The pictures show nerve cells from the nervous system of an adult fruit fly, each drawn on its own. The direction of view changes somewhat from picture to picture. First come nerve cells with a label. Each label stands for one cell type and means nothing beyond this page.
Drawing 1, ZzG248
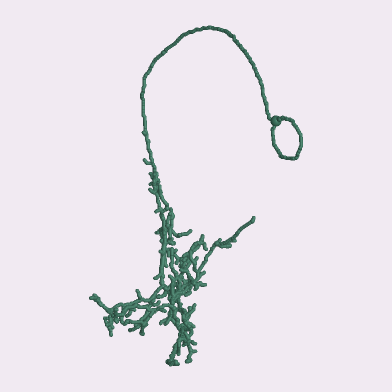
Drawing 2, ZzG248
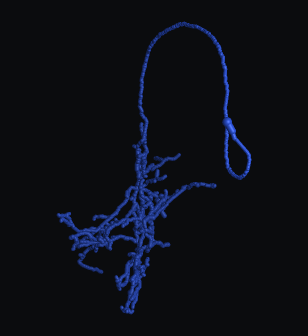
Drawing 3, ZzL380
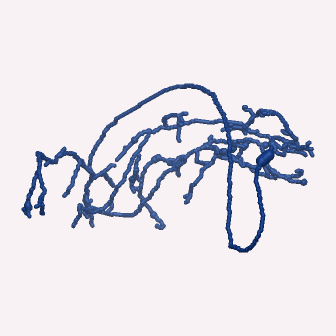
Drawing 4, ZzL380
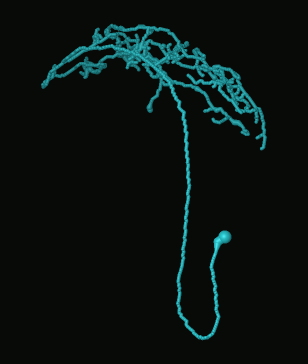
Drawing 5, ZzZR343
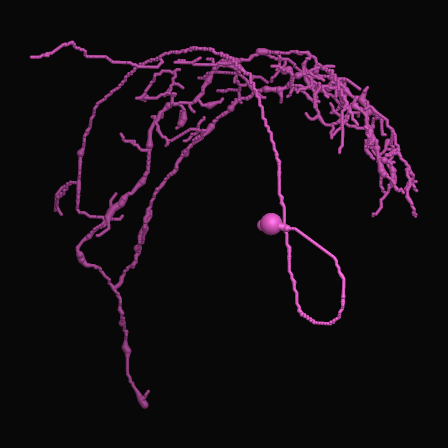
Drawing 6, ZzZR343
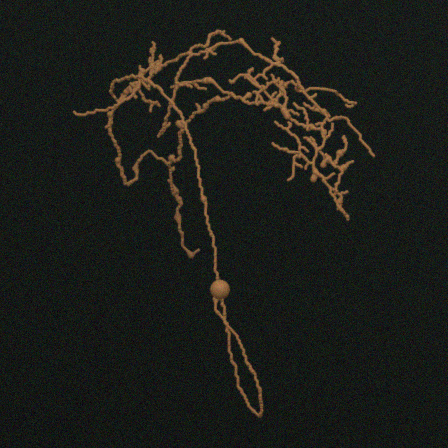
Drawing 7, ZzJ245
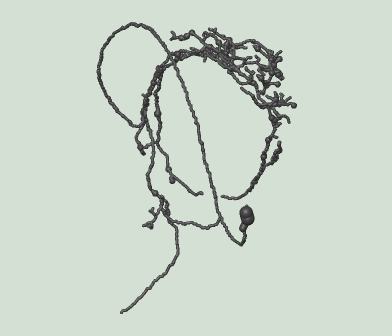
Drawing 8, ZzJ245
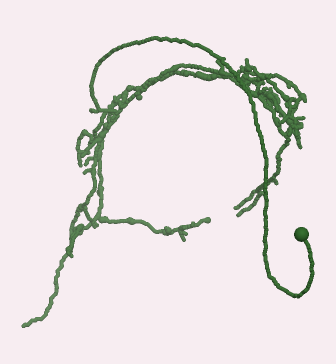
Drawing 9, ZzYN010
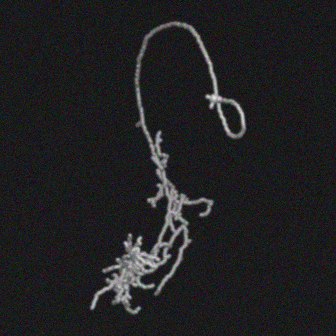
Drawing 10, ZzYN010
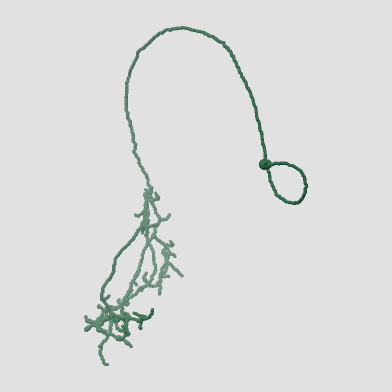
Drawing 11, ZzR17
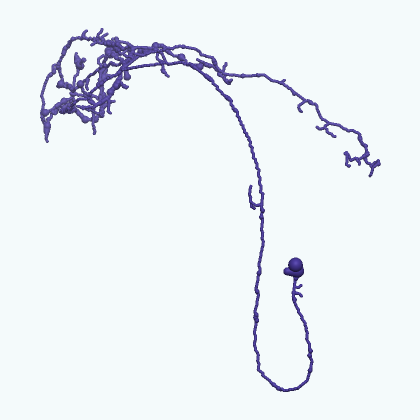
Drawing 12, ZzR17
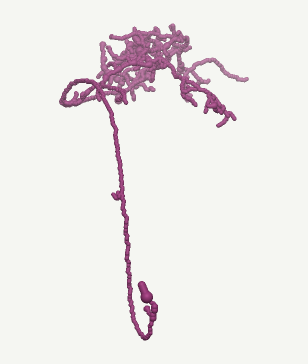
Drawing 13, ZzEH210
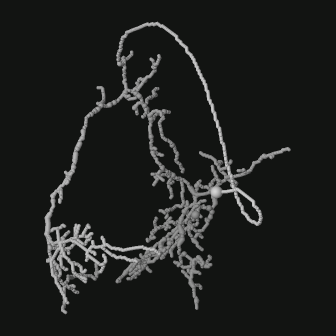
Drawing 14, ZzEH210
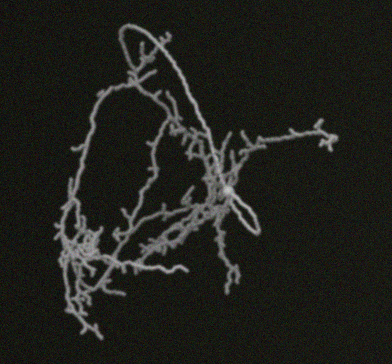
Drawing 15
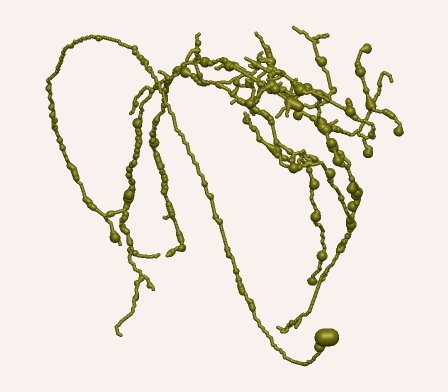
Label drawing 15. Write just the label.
ZzJ245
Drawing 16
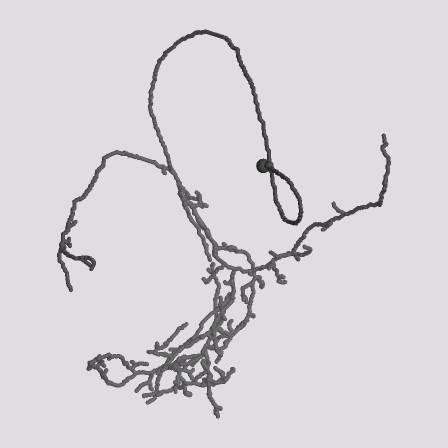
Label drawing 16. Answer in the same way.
ZzEH210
